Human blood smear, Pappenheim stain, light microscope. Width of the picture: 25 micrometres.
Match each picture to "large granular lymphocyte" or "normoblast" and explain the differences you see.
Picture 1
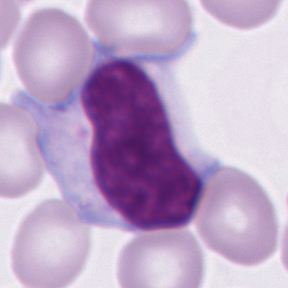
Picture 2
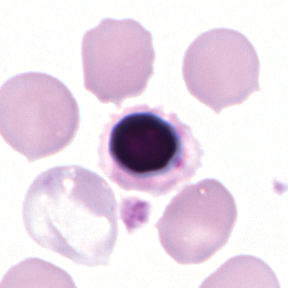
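Let's sort them out: picture 1 holds the large granular lymphocyte, picture 2 the normoblast. Start with the cytoplasm, where they differ most: in the large granular lymphocyte it is pale grey-blue, lying mostly to the left of the nucleus and turning a deeper blue along its edges where it meets the red cells, while the normoblast's is pale pinkish-lilac.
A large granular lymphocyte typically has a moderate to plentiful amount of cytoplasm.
Now look for dots: a few fine reddish-purple ones are scattered in the lymphocyte's cytoplasm.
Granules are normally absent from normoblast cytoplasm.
A small purple granular fragment lies just below the normoblast. The chromatin differs in texture: dark purple with a coarse, mottled look in the lymphocyte, dense and dark purple throughout the normoblast's nucleus. The normoblast's outline is irregular, with small bumps. In both cells no nucleoli can be seen, and the cytoplasm contains no vacuoles.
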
